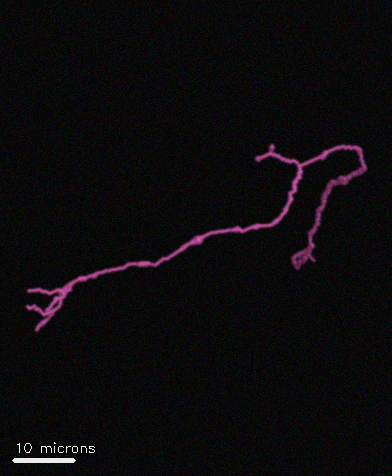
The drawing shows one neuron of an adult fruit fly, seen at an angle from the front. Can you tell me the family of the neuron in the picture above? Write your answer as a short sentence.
The family is class mechanosensory tactile.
